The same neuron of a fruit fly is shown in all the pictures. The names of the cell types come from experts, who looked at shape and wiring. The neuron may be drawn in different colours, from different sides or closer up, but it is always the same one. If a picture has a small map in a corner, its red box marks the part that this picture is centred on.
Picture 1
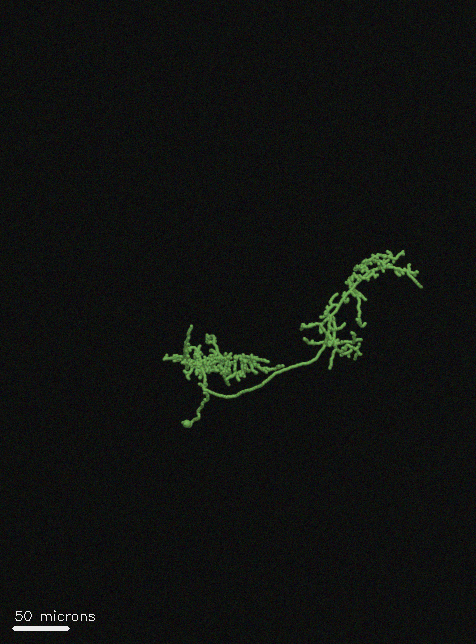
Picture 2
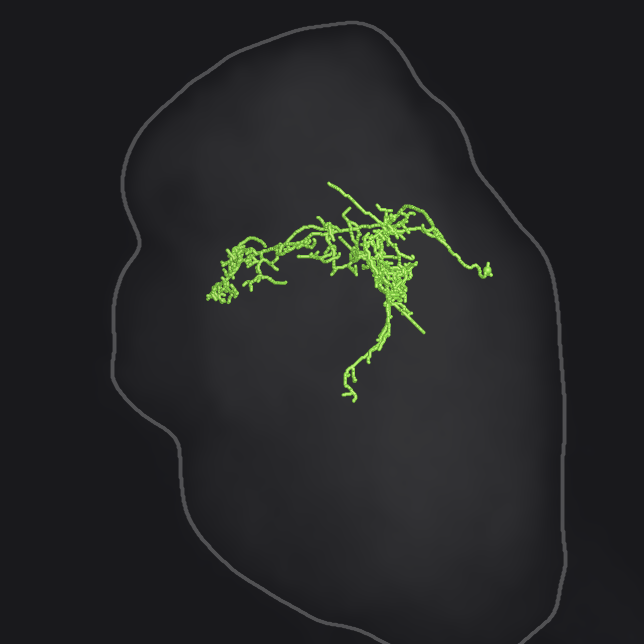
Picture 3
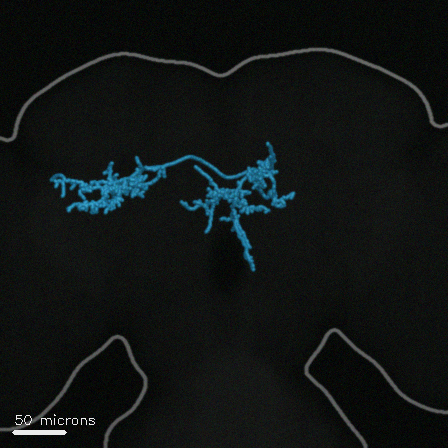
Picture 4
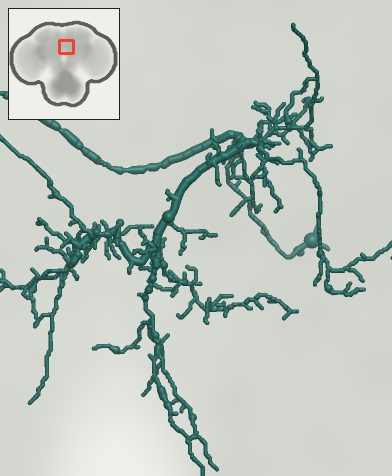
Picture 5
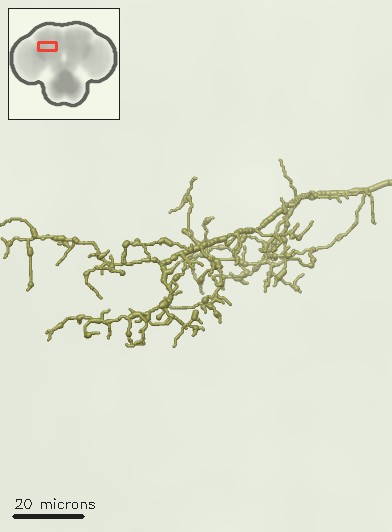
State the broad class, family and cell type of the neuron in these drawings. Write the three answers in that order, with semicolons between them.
central-brain intrinsic neuron; hemilineage DM6_posterior; IB095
